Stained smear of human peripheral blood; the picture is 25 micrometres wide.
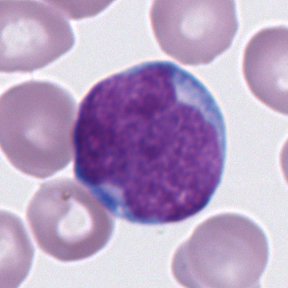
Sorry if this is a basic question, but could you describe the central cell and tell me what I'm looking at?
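Round in outline, the cell has a nucleus indented at its upper right edge. Its chromatin is finely stippled rather than coarsely clumped. Cytoplasm forms only a thin rim around the nucleus. The cell is a myeloblast.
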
